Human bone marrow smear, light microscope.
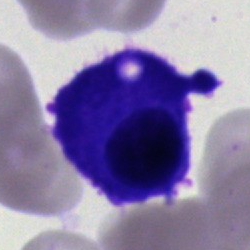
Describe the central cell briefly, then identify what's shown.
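The cell outline is irregular, with fine small spiky projections along its margin. A rounded, knob-like bleb projects from the upper right edge. In the upper part of the cytoplasm lies a single small, round, clear vacuole. No nucleoli can be seen in the nucleus. The cell is a plasma cell.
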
